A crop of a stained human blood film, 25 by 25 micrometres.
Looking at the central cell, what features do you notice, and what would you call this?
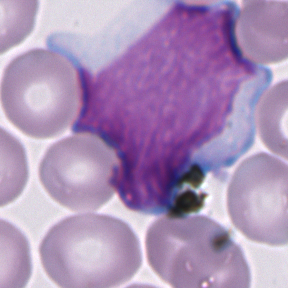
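Its outline's irregular and angular rather than round, and the nucleus fills most of the cell. The chromatin's fine and streaky, no coarse dark clumps, and the cytoplasm is pale blue. That one's a myeloblast.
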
